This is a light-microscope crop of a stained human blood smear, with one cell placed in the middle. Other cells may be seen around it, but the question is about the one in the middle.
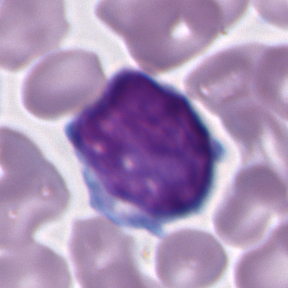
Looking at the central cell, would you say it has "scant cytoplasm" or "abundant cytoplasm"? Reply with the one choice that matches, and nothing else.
Scant cytoplasm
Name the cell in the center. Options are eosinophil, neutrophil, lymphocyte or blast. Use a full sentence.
The cell centred in this crop is categorized as a blast.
